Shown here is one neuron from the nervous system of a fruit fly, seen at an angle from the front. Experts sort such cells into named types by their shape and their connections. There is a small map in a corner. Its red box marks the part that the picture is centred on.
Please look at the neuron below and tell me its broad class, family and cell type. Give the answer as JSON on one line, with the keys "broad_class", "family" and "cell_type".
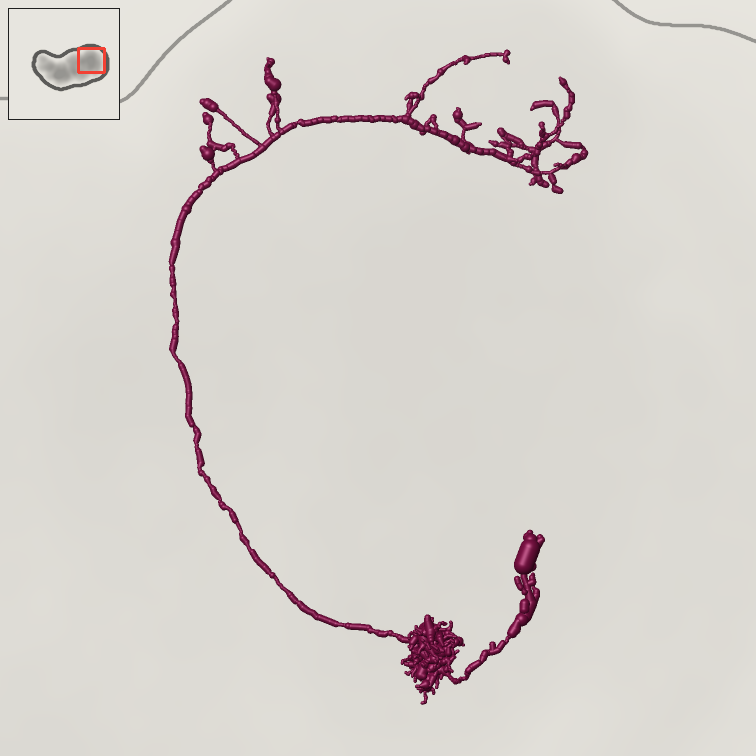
{"broad_class": "central-brain intrinsic neuron", "family": "hemilineage ALad1", "cell_type": "DC2_adPN"}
